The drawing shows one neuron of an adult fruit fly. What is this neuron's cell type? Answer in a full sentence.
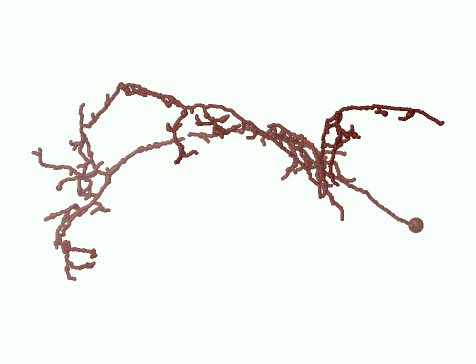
The cell type is SMP105_a.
